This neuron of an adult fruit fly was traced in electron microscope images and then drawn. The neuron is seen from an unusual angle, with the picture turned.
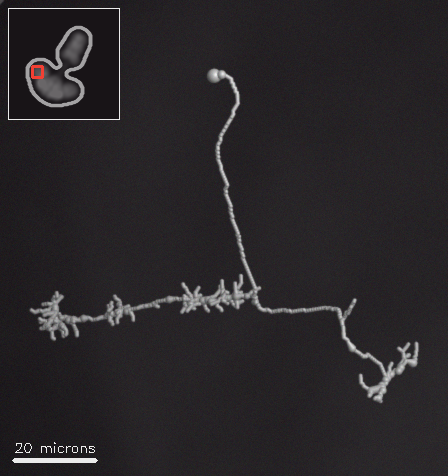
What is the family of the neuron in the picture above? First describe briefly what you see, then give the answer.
The cell body can be seen at the top of the picture. By the scale bar it is about 95 microns wide in this view. Dozens of branch ends can be seen. Its broad class is optic-lobe intrinsic neuron. Its family is T.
